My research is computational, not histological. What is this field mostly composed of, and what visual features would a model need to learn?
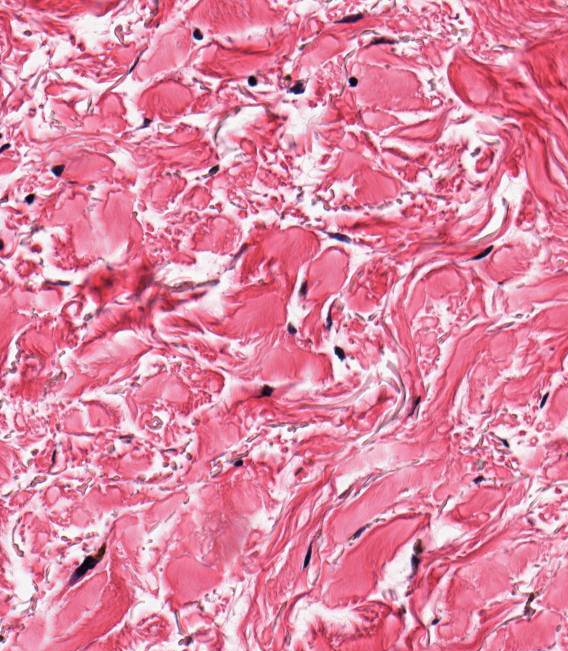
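Dermis fills the whole field, as dense connective tissue of thick, deeply eosinophilic collagen bundles. The decisive feature is their haphazard course, many bundles cut across or obliquely rather than lying parallel.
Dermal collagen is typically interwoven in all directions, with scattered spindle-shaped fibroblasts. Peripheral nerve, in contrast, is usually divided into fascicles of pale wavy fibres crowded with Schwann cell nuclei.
Cells are sparse, with single small, dark, spindle-shaped or oval nuclei lying between the bundles and no visible cytoplasm.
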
